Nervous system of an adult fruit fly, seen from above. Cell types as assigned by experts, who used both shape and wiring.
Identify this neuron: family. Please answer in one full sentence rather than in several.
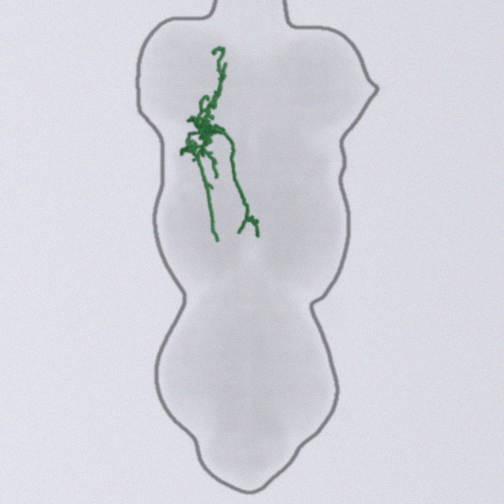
Grouped by family, the neuron goes with hemilineage 12A.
